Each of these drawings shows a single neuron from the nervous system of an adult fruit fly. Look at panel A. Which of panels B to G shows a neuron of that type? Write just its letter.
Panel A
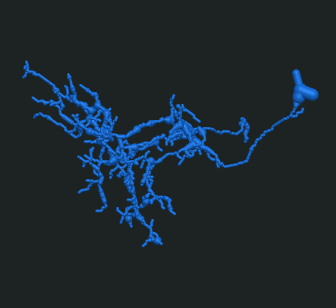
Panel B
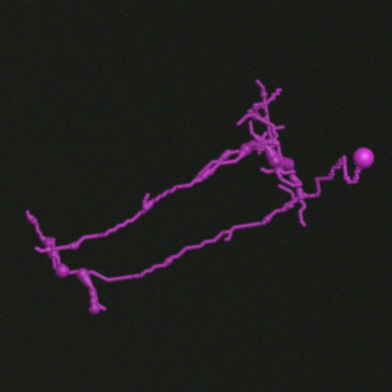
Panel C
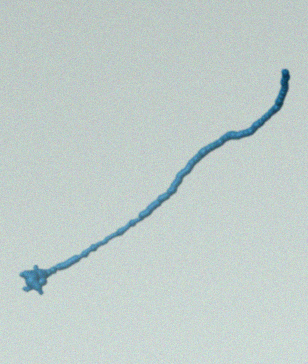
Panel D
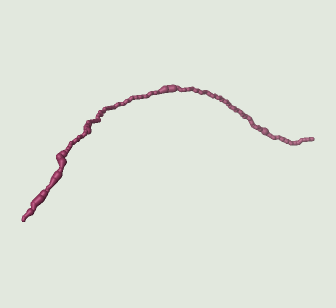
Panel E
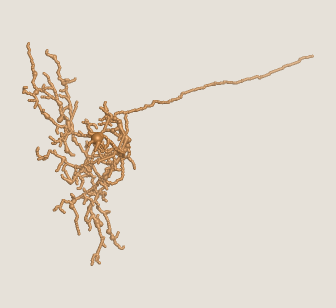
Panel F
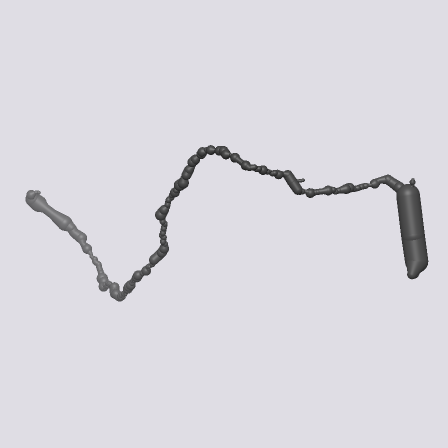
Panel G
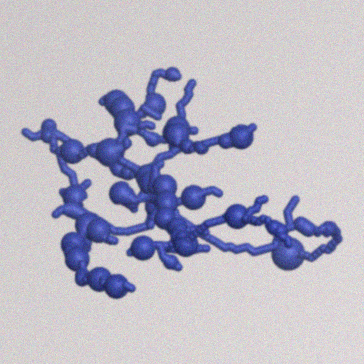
E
